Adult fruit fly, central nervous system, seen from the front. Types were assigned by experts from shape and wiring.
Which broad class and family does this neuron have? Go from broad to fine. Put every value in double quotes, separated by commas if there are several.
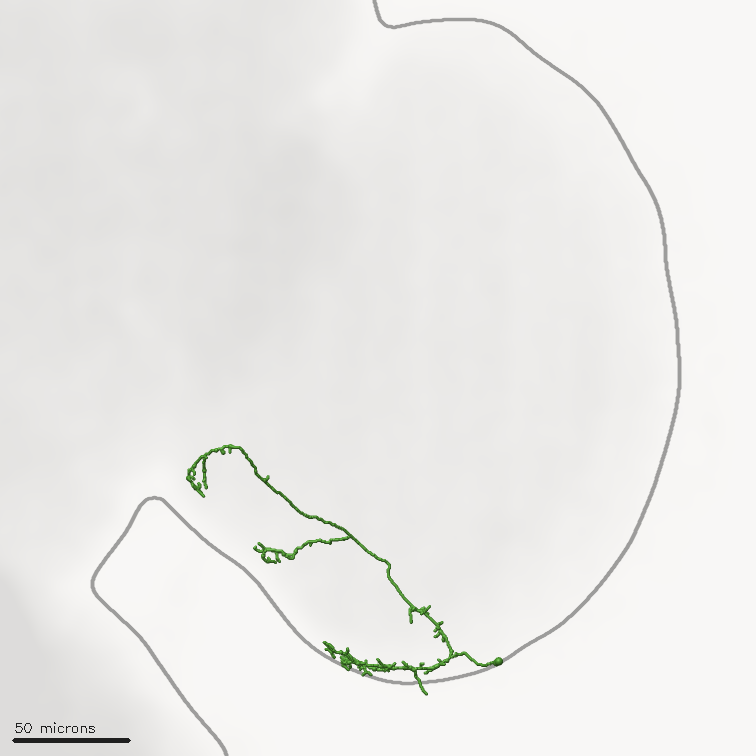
"optic-lobe intrinsic neuron", "TmY"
